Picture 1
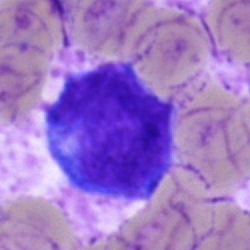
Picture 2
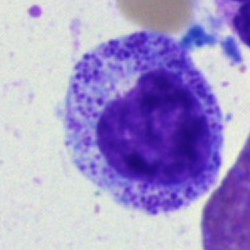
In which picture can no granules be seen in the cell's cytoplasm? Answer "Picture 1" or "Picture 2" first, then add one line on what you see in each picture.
Picture 1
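In picture 1: No distinct granules stand out within the cell.
In picture 2: Numerous purple granules fill the cytoplasm.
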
